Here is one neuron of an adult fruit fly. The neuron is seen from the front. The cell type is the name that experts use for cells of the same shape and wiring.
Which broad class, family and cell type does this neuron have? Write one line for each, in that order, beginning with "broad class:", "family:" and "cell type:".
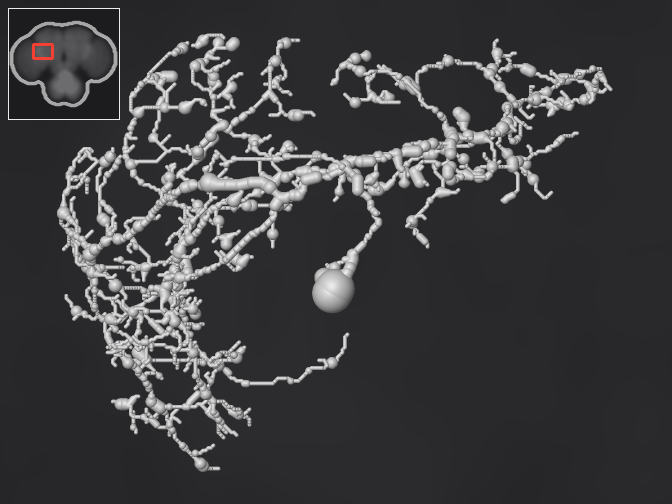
broad class: central-brain intrinsic neuron
family: hemilineage VLPa1_lateral
cell type: AVLP290_b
